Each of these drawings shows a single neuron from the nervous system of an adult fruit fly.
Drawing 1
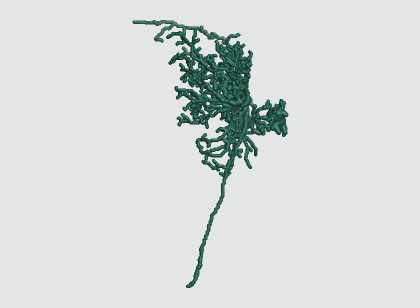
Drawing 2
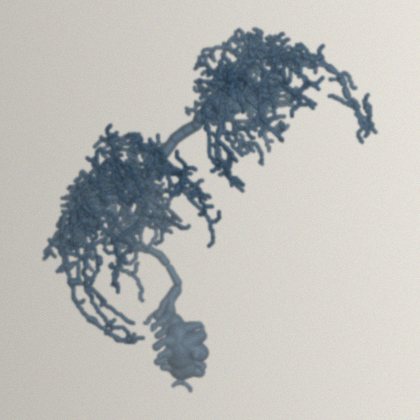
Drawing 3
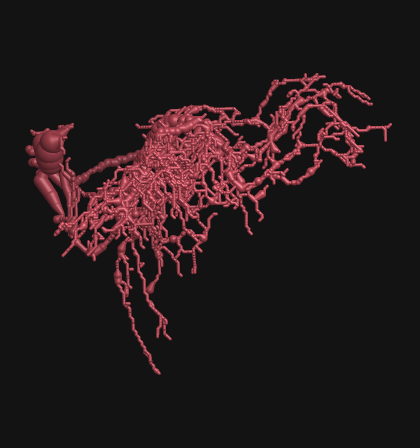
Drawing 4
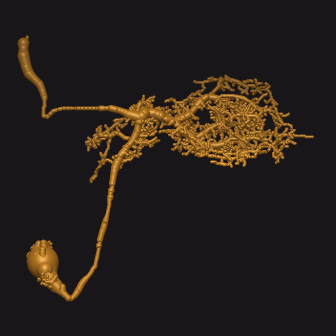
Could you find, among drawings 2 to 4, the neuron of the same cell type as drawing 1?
3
